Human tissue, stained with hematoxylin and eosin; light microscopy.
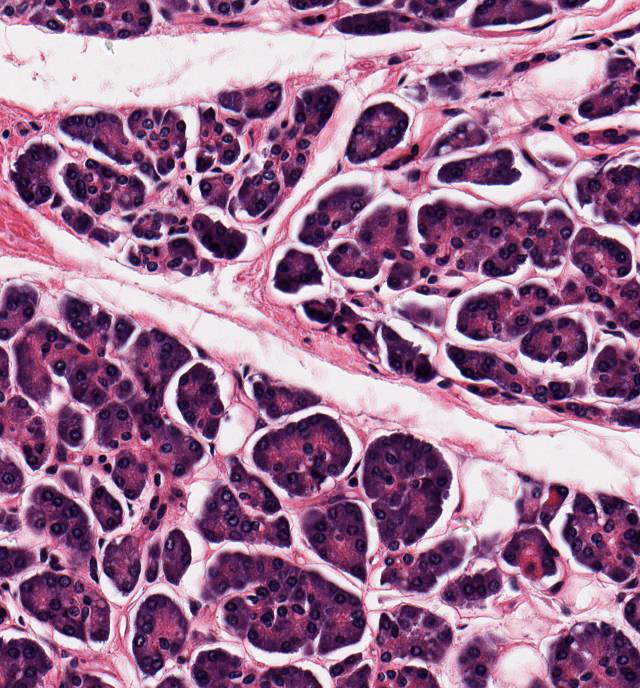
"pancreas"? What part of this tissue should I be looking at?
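Pancreas: pale connective tissue bands run diagonally from upper left toward the right, dividing it into lobules. Each lobule is packed with rounded clusters of secretory acini.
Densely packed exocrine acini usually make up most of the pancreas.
Acinar nuclei are round and sit toward the cell base. In many acini the cytoplasm is pinker and finely granular toward the centre, purple at the edges.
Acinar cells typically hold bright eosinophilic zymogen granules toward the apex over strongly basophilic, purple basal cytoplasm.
That pink-centre, purple-edge pattern agrees.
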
